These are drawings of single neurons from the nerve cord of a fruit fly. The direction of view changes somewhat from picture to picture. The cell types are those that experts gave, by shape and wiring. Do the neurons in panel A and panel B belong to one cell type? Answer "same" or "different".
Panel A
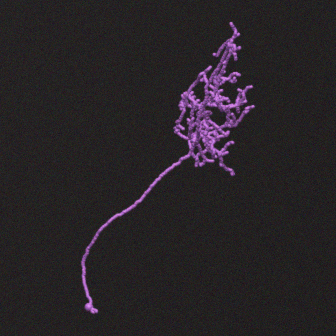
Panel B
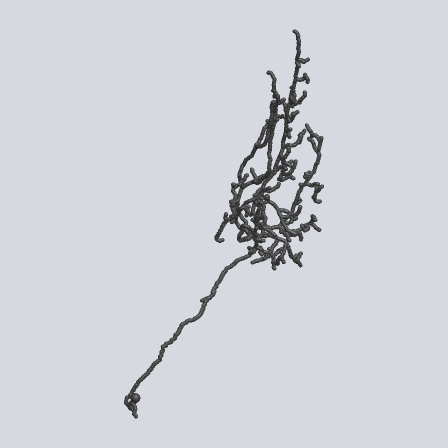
same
